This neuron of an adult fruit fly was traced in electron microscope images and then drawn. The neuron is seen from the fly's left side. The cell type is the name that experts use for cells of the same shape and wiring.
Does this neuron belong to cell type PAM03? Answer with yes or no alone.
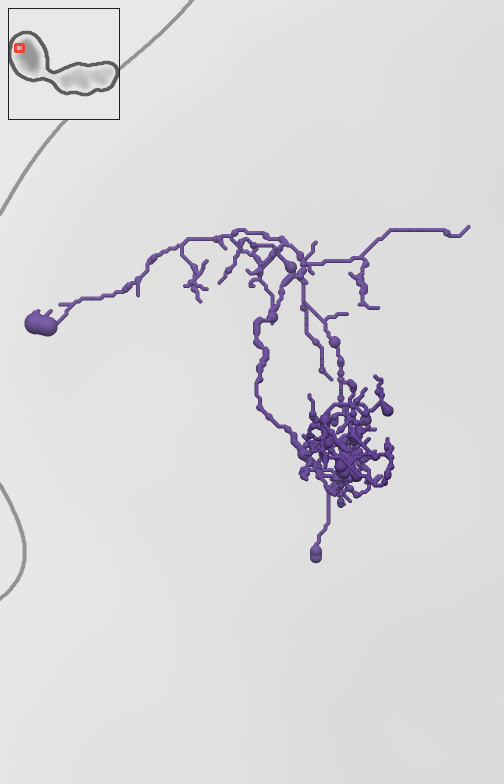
no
